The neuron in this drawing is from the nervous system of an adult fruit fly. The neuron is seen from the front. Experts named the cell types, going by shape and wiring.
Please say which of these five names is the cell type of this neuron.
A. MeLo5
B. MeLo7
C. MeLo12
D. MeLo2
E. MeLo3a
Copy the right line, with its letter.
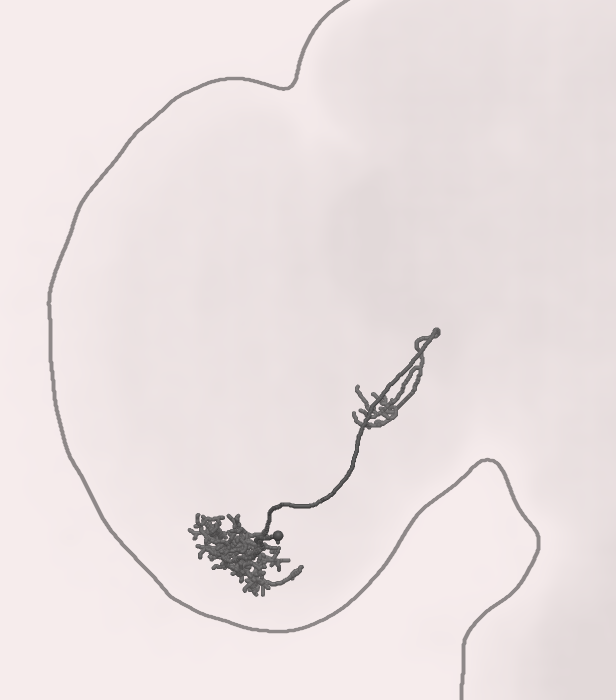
D. MeLo2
